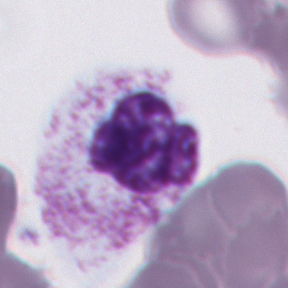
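Segmented neutrophil in the middle of a stained smear of peripheral blood. Its cytoplasmic granules are pinkish-red, and between them the cytoplasm is pale and nearly colourless. The nucleus lies off-centre, toward the upper right of the cell. The edge of the cell is irregular and poorly defined.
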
